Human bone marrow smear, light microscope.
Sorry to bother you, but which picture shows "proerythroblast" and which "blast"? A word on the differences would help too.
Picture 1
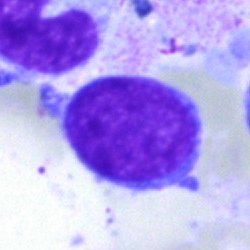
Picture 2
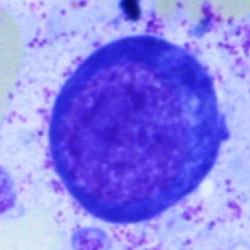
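Picture 1 shows a blast, and picture 2 shows a proerythroblast. The two cells share some features: in both the chromatin is fine and stippled rather than clumped, and neither has granules in its cytoplasm.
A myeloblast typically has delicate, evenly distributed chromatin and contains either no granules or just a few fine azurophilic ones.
The main difference lies in the cytoplasm: in the blast it is scant, only a very thin rim around the nucleus, whereas in the proerythroblast it forms a narrow rim that stains deep blue. Each cell has a small projection at its edge, a blue bleb at the lower right in the blast and a small bulge on the right in the proerythroblast. The proerythroblast is round, with a smooth outline. In picture 1, another cell with an indented nucleus lies at the upper left, cut off by the frame.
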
